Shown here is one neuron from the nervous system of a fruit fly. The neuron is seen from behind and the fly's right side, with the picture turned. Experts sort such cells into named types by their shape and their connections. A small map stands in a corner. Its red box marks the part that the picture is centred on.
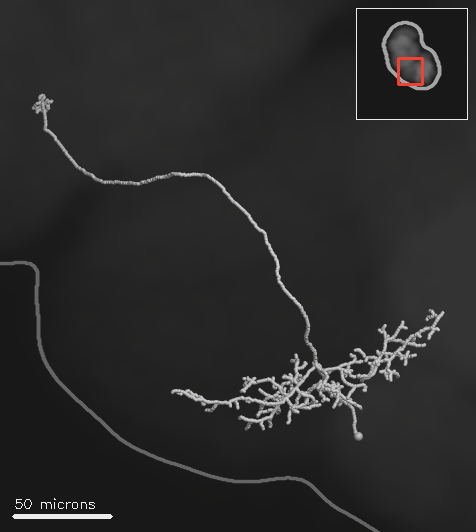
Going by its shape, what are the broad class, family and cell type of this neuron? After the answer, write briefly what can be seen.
It is a visual projection neuron. Its family is MeTu. The cell type is MeTu3b. The cell body can be seen at the lower right of the picture. From left to right in the picture it spans about 200 microns. Dozens of branch ends can be seen.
